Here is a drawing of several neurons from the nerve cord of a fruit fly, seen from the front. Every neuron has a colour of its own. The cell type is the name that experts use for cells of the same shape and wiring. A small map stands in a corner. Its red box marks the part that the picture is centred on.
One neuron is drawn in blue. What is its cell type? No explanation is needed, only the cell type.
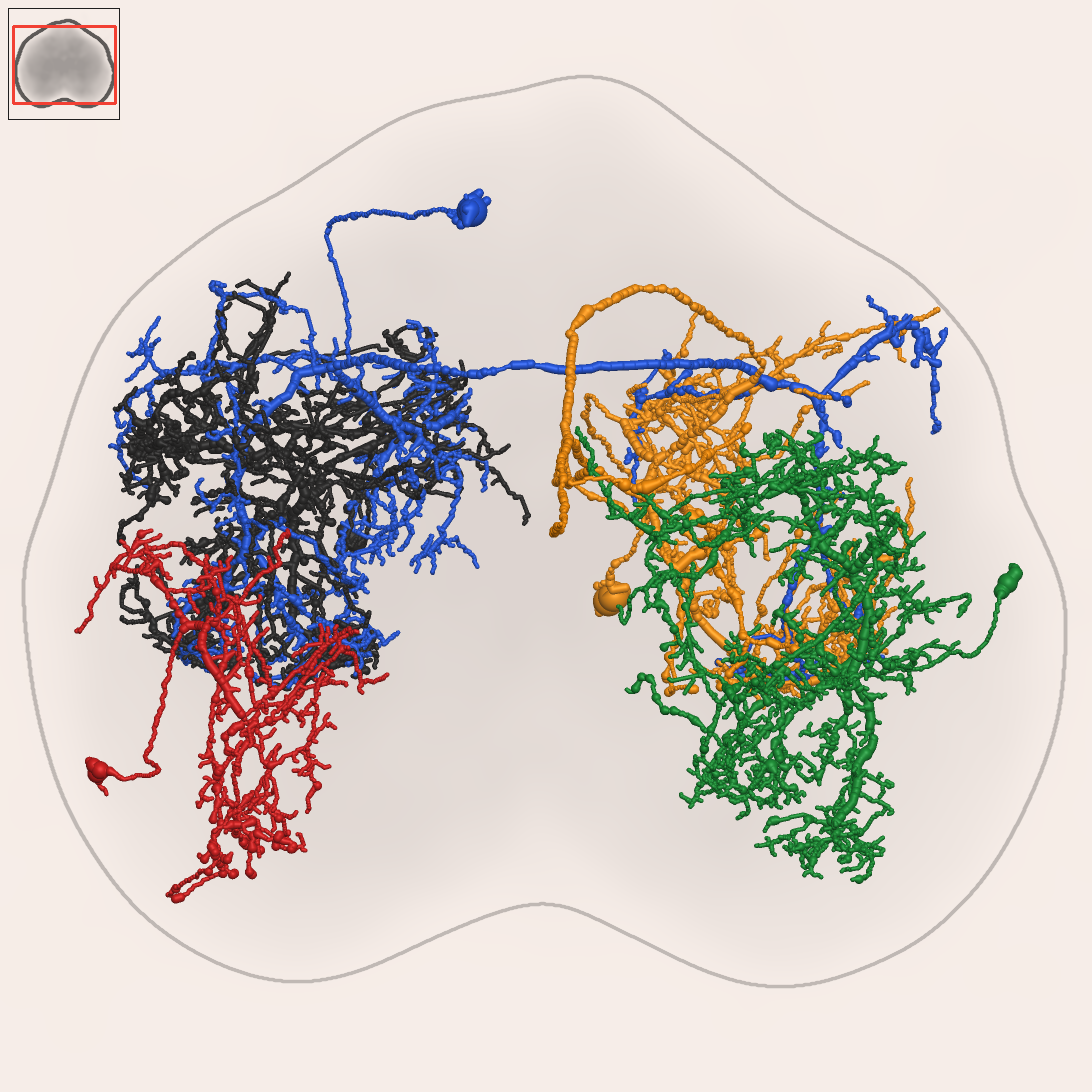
IN19B035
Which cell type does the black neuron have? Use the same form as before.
IN21A014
